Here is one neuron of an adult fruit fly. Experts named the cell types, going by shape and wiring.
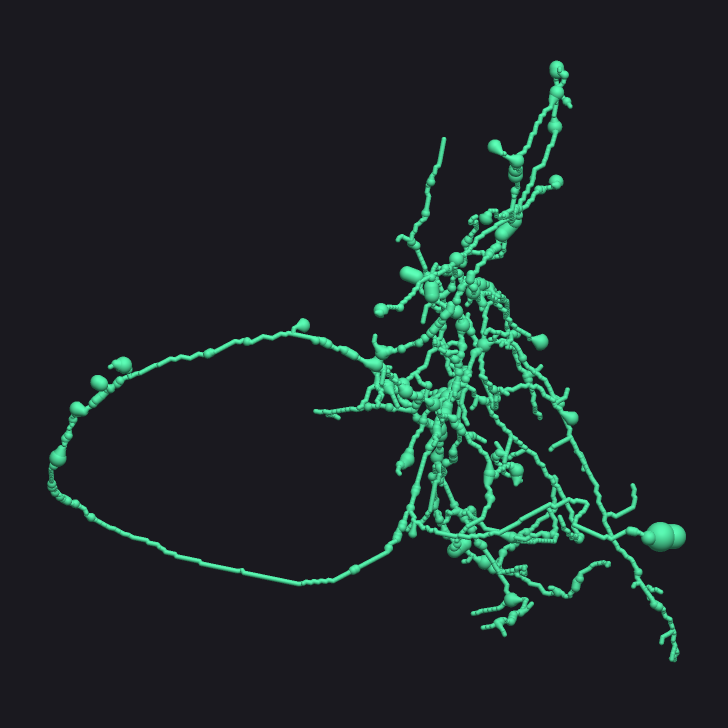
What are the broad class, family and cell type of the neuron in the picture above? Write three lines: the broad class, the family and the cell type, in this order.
central-brain intrinsic neuron
hemilineage VLPl&d1_dorsal
AVLP225_a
